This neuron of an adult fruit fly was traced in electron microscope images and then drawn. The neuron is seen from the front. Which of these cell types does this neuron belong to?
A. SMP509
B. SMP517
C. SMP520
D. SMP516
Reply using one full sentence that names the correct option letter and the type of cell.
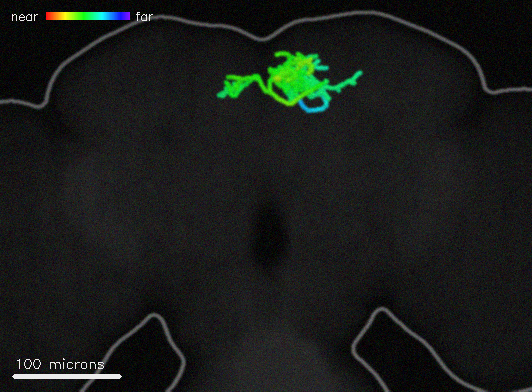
The neuron, by cell type, is SMP516, option D.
